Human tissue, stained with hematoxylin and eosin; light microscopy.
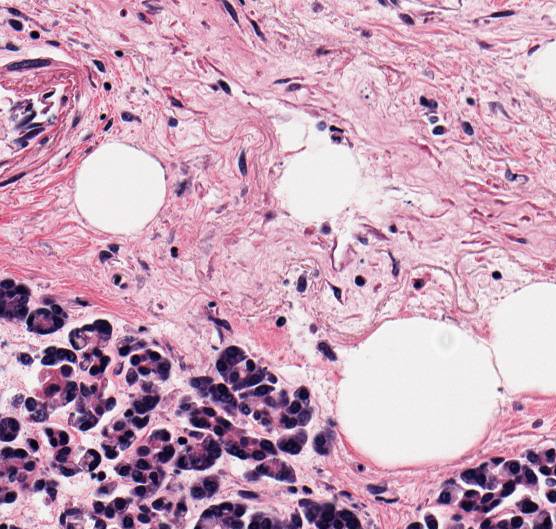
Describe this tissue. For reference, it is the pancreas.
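Down at the bottom the cells are densely packed into small, crowded clusters and nests. Their nuclei are dark purple and hyperchromatic, and the cells have only scant purple-tinged cytoplasm. The stroma is wavy pink collagen fibres with scattered spindle-shaped nuclei.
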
